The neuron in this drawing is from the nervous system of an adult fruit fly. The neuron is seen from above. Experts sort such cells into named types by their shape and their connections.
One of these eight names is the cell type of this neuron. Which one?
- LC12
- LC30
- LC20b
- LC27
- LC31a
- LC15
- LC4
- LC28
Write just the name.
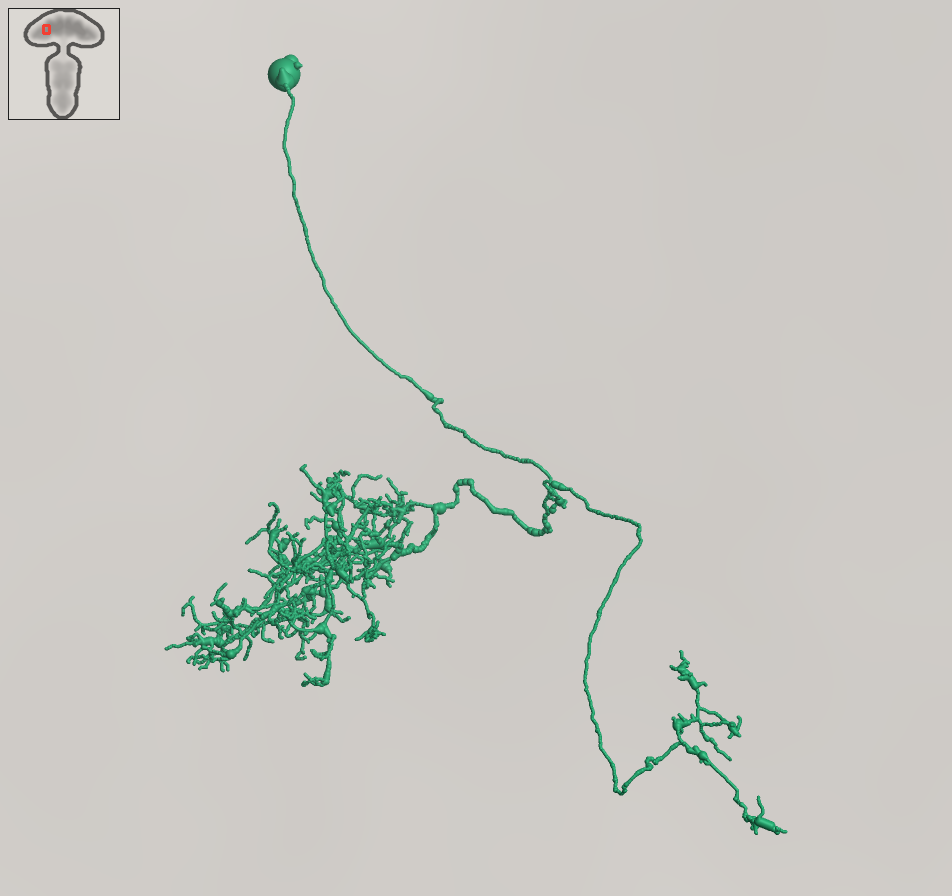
LC27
